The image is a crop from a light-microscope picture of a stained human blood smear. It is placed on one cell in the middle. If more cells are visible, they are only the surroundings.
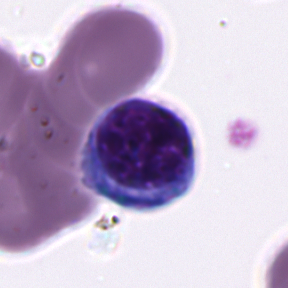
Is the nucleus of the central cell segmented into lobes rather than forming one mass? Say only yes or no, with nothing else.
No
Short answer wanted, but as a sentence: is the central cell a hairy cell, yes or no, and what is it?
No, the cell at the centre is identified as a plasma cell, not as a hairy cell.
